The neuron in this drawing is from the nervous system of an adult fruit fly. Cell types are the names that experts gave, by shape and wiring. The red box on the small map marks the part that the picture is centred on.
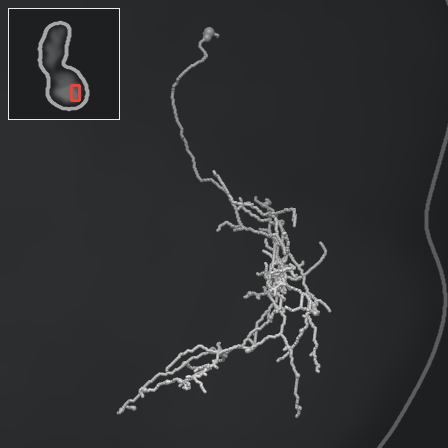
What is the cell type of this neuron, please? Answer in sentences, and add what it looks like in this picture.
It is of cell type SMP409. This is a central-brain intrinsic neuron. The cell body is at the top of the picture. The picture shows dozens of branch ends.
